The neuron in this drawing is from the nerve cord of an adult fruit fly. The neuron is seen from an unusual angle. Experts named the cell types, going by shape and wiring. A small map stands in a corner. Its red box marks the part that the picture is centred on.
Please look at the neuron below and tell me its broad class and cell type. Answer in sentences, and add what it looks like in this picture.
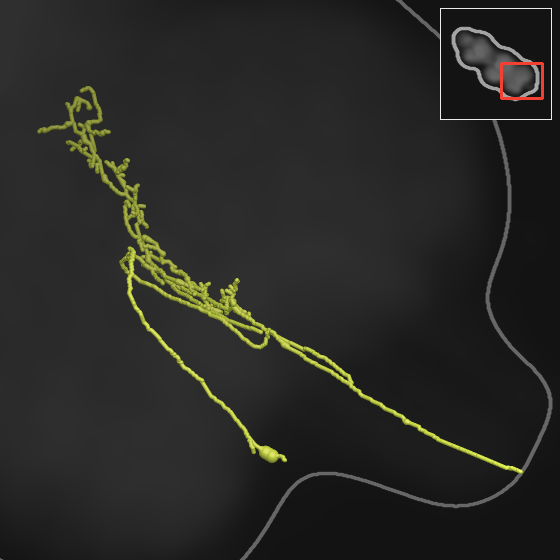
It is an ascending neuron. It is of cell type ANXXX404. Dozens of branch ends can be seen. In this view it is wider than it is tall.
